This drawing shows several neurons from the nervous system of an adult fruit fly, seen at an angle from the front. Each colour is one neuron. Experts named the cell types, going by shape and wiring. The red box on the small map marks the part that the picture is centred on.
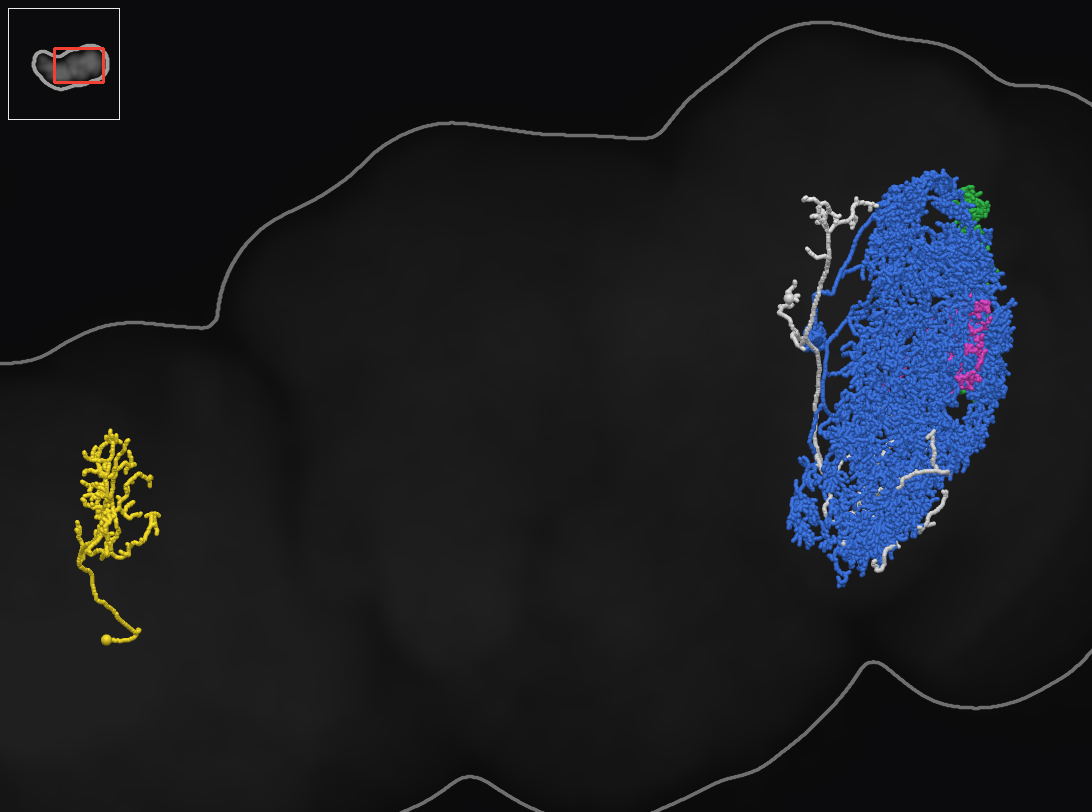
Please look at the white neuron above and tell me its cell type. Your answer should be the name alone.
LPT101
